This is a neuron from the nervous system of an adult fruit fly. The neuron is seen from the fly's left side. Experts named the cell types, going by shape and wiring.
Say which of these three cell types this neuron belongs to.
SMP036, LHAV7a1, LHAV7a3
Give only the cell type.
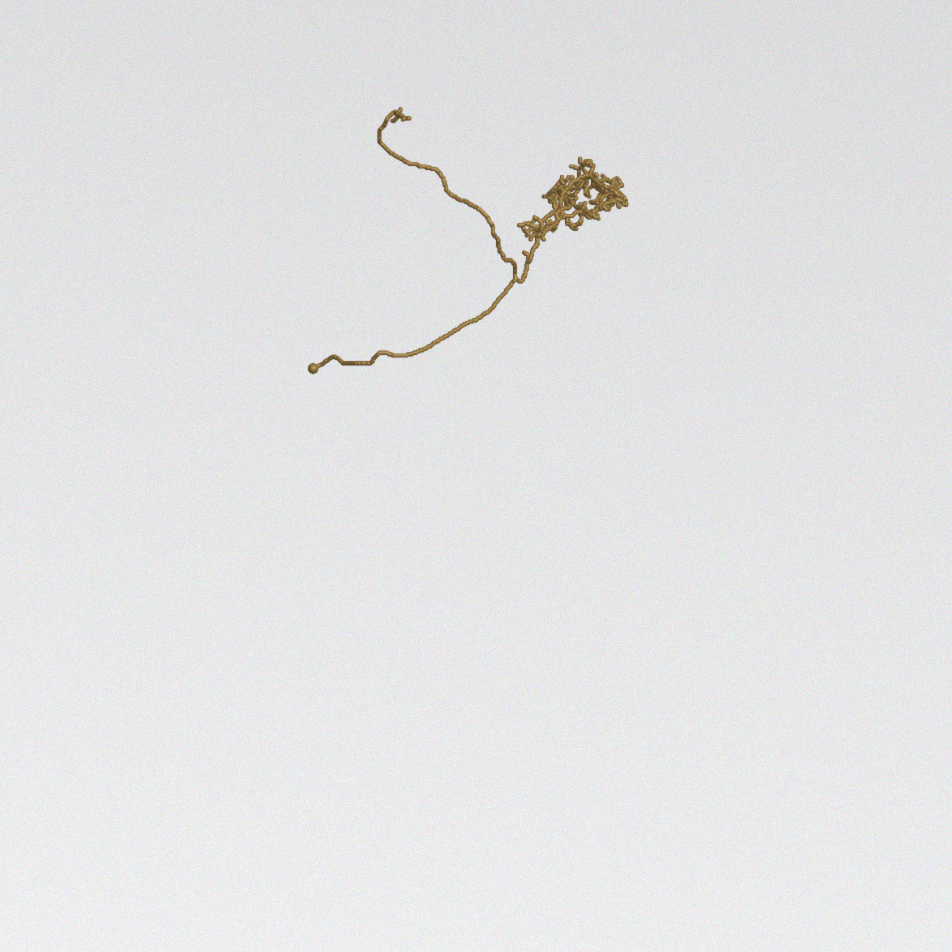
LHAV7a1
